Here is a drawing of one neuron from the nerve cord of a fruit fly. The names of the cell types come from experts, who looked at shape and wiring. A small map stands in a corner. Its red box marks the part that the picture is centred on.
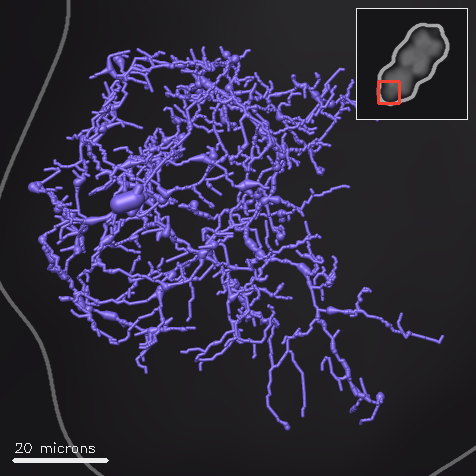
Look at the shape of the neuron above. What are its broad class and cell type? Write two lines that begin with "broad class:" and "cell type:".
broad class: nerve-cord intrinsic neuron
cell type: INXXX394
